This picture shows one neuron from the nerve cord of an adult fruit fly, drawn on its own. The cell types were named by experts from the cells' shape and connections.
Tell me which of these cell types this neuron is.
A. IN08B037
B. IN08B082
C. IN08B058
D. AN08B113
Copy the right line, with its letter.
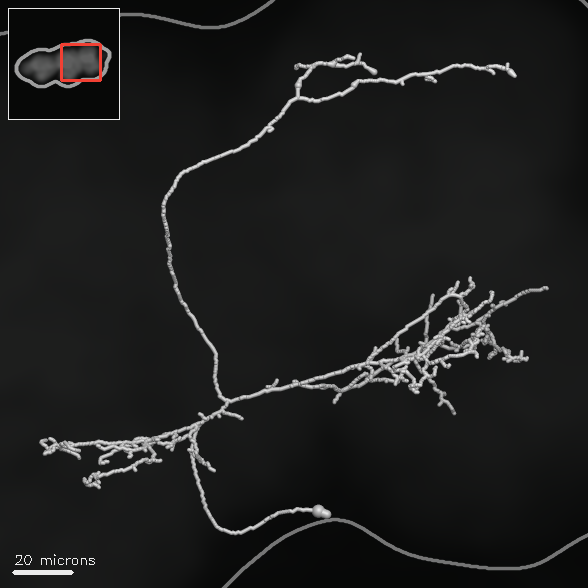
A. IN08B037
